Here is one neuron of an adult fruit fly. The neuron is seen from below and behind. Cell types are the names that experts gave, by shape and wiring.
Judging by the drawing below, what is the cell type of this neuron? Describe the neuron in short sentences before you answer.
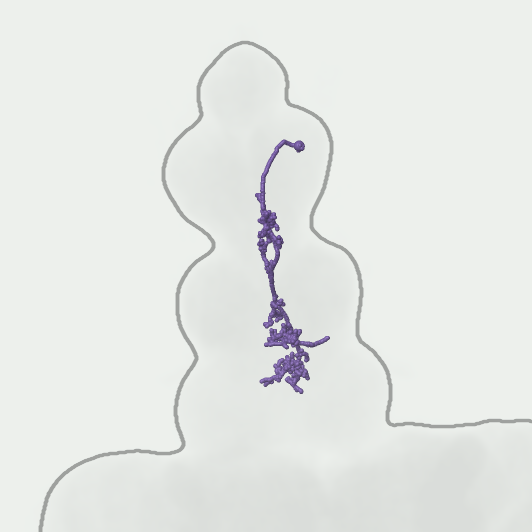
The cell body is at the top of the picture. In this view it is more than twice as tall as it is wide. This is a nerve-cord intrinsic neuron. Its cell type is IN09A023.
